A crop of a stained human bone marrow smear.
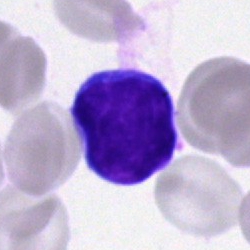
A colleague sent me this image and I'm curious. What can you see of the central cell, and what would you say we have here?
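Checking the cytoplasm first: it is scant, so the nucleus fills almost the whole cell. Next, the chromatin stains deep purple and looks dense throughout. Granules and vacuoles: none visible in the cell. The name is lymphocyte.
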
